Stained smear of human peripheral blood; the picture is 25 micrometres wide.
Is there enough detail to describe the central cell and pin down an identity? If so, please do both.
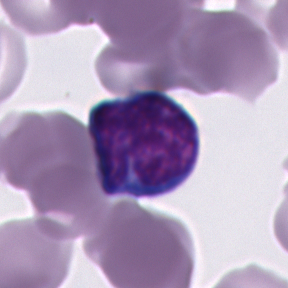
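What strikes me first is how nearly the nucleus fills the cell, with only a very thin rim of cytoplasm left. Its chromatin is dark purple and coarsely clumped, and I can find no nucleoli. The outline is smooth, with no surface projections. It is a typical lymphocyte.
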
